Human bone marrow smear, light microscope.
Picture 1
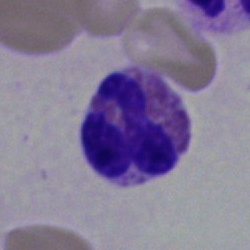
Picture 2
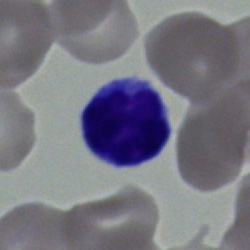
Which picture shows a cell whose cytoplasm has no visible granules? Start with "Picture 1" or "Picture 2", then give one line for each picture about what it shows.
Picture 2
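Picture 1: Fine pinkish-violet granules are scattered through the cytoplasm.
Picture 2: No granules are visible over the cell.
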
